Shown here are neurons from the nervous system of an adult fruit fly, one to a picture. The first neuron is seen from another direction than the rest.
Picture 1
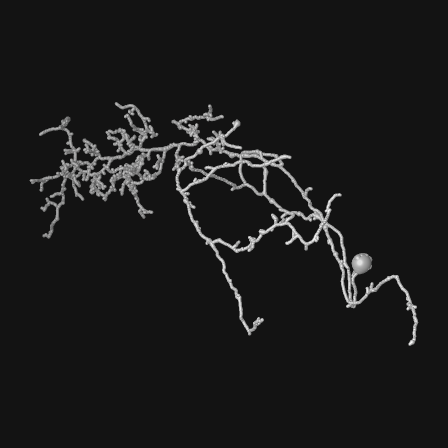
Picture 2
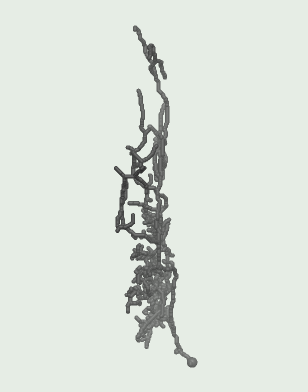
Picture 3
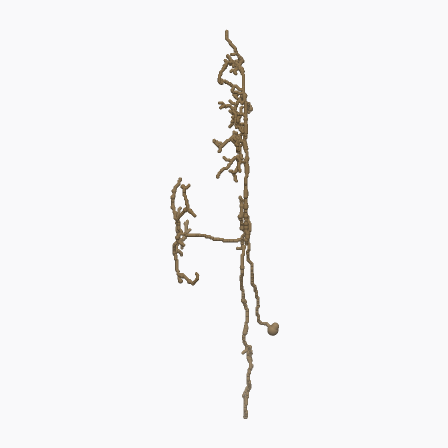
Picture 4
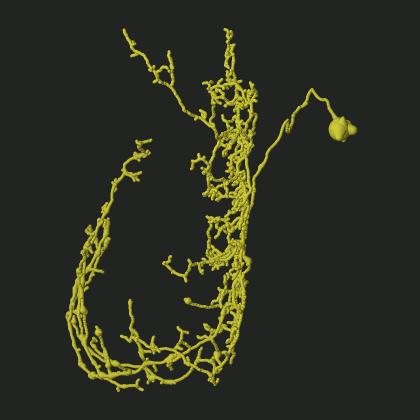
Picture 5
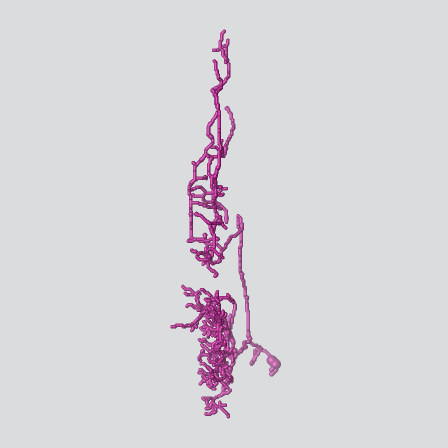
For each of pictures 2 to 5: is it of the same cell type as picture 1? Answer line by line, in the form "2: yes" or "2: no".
2: no
3: yes
4: yes
5: no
